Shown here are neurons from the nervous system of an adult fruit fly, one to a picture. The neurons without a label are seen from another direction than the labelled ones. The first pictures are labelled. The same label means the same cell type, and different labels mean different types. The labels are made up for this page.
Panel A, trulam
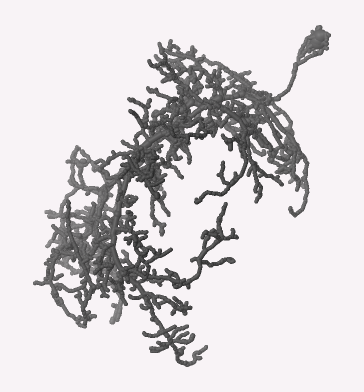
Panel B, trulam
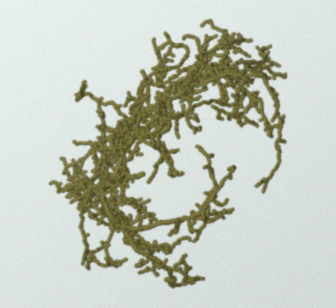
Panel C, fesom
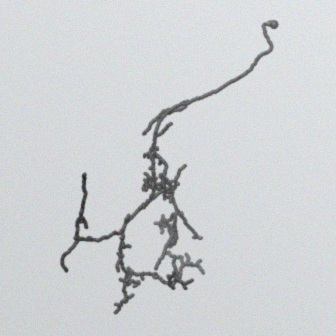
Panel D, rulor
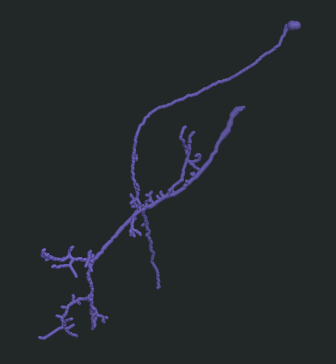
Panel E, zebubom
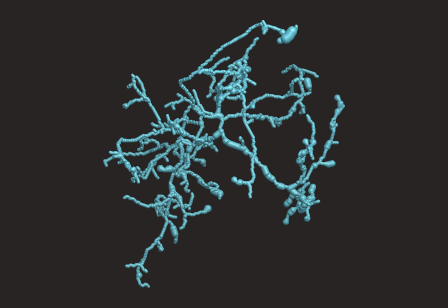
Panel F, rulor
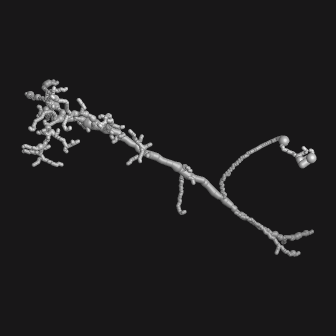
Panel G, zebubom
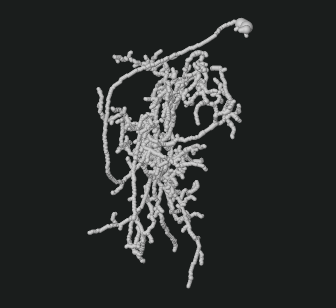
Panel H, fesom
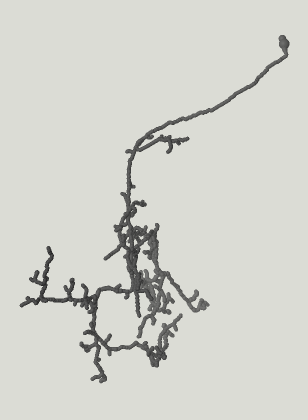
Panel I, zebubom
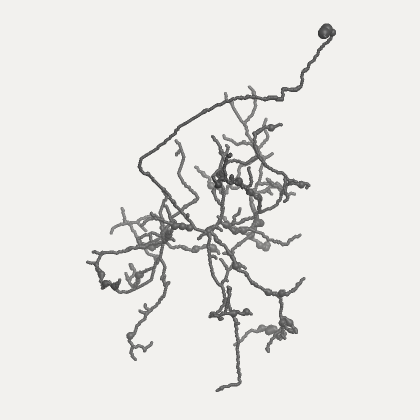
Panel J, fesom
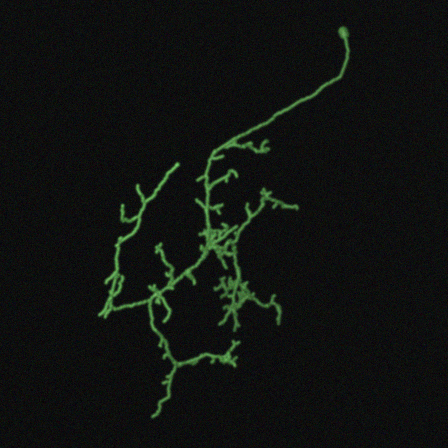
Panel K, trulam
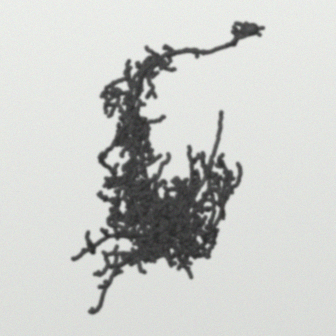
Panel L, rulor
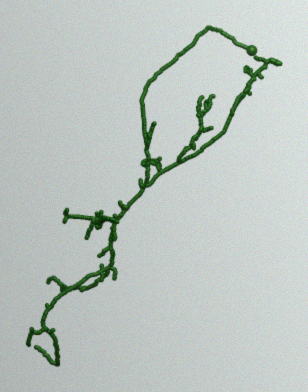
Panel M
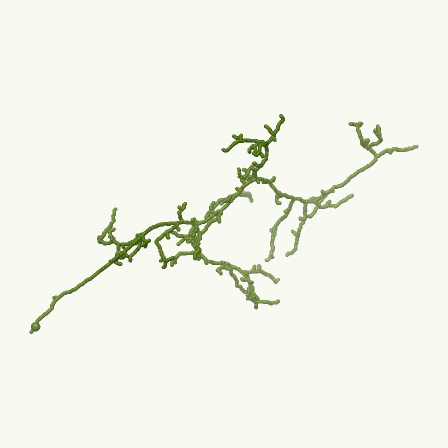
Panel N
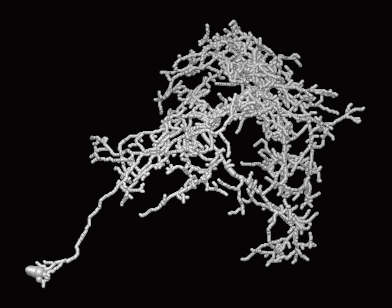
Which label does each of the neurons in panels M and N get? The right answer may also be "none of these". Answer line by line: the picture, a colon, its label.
M: fesom
N: trulam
